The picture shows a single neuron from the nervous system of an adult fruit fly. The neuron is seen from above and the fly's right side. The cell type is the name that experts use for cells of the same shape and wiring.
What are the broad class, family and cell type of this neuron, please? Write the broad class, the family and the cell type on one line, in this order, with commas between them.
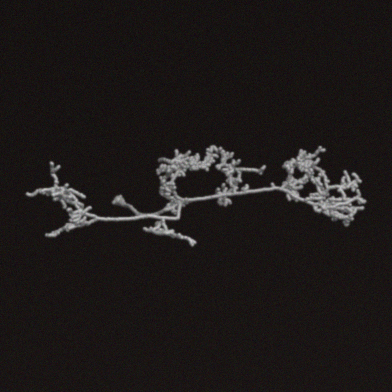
nerve-cord intrinsic neuron, hemilineage 12B, IN12B005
